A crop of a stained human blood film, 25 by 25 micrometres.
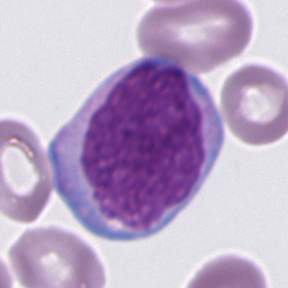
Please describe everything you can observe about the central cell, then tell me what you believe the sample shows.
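Nuclear contour even; no notch or lobe. Nucleus off-centre toward the right, leaving a wider band of cytoplasm on the left. No granules seen in the cytoplasm; no vacuoles. Cell is an atypical promyelocyte.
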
